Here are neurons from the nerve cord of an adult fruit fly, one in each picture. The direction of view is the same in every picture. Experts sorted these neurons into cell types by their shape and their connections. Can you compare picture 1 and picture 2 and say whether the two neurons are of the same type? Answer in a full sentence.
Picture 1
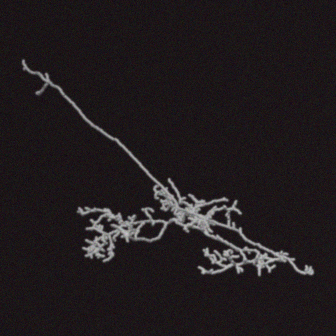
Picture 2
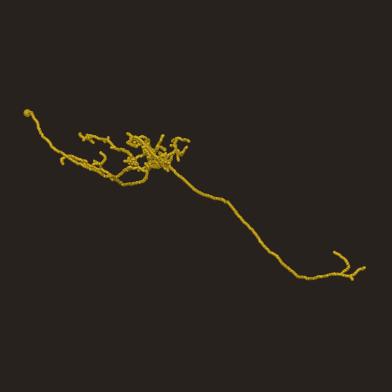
They are of different cell types.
